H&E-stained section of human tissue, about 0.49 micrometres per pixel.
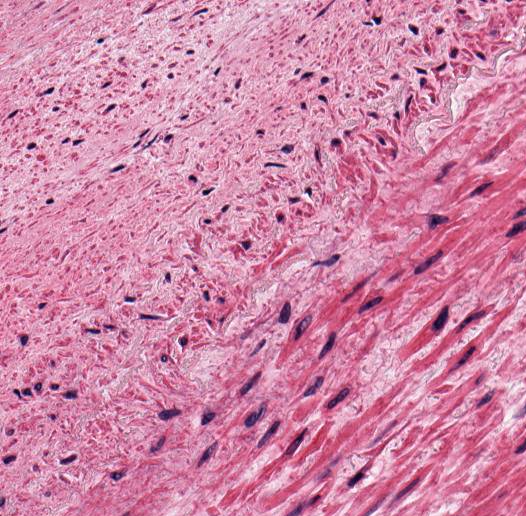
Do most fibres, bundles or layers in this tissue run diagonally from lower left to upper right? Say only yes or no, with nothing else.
Yes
